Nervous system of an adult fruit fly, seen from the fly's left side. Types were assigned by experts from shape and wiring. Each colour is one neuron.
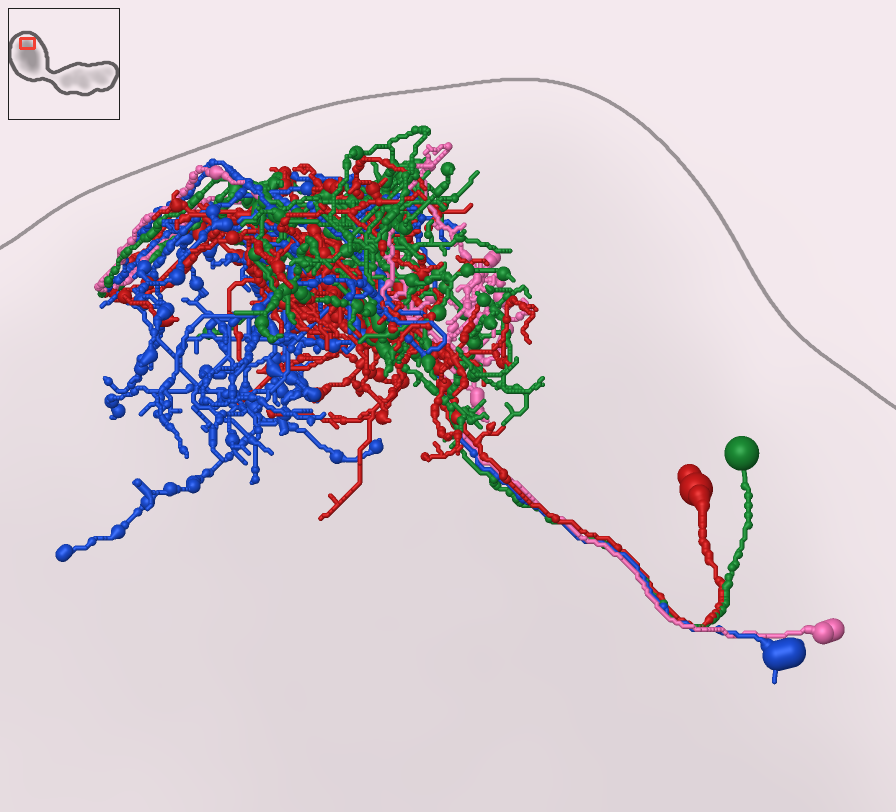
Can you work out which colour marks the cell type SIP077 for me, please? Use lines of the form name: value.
colour: green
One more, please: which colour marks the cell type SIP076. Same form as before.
colour: blue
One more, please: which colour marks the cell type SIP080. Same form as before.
colour: pink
